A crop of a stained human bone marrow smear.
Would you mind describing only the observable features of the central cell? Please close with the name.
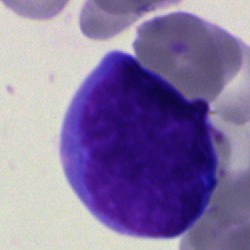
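You'll notice the whole cell stains a deep blue-purple. The chromatin is fine and evenly spread, with no coarse dark clumps, and there are no granules or vacuoles to be seen in the cell. It's a blast.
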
